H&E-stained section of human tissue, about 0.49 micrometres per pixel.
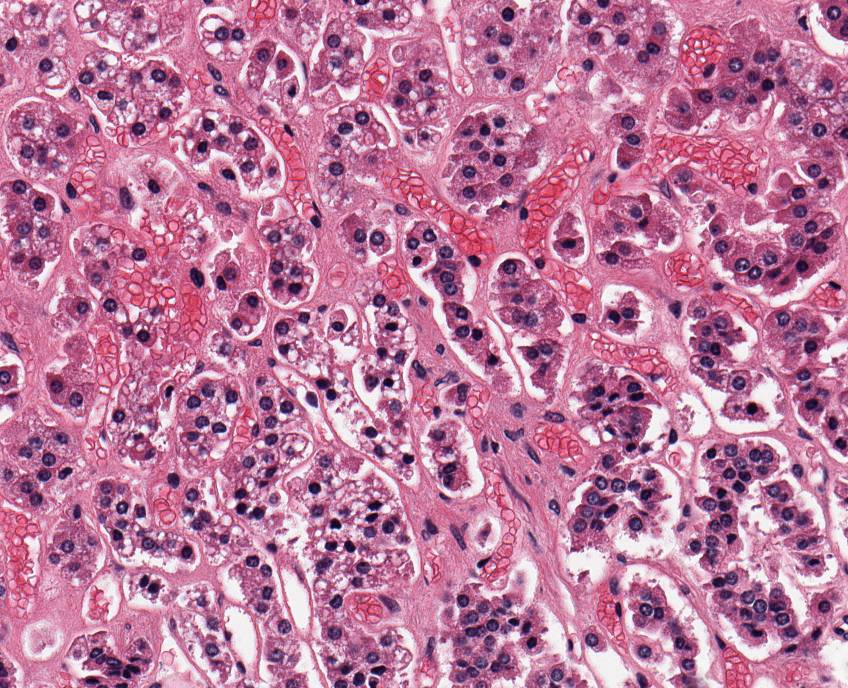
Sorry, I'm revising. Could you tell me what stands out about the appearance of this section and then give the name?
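Many cells with pale, finely vacuolated, bubbly cytoplasm, most numerous left and centre. Others, more common toward the right, with granular pink-purple cytoplasm and few vacuoles. Nuclei round, dark, fairly uniform in size; mostly one per cell, centrally placed. No glandular lumens in the cell nests. Adrenal gland.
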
